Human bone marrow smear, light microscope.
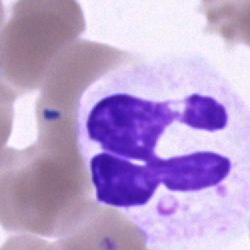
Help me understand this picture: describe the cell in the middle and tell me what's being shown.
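Look first at the nucleus: it is split into separate lobes, joined to one another by thin strands. Its chromatin is dark purple and densely clumped. Around it lies plenty of pale lilac-pink cytoplasm, holding fine, faint lilac granules. This cell is a segmented neutrophil.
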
